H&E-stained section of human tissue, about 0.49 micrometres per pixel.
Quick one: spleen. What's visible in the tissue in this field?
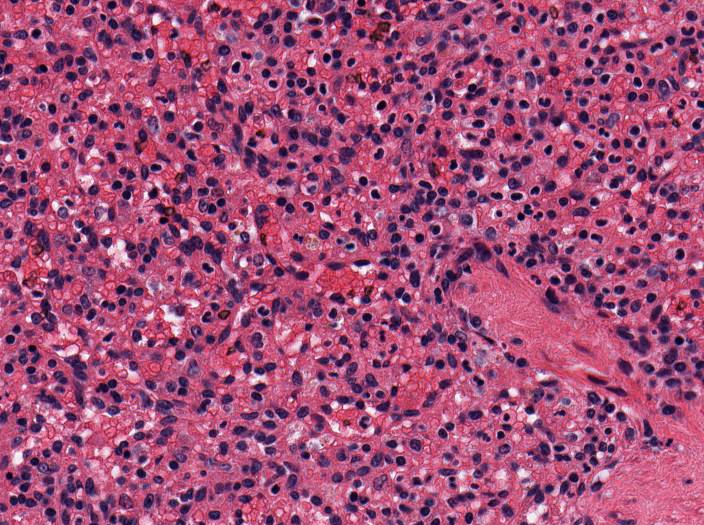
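Diffuse solid sheet of cells across the field; no glands or tubules. Many cells outlined by sharp pink-red borders. Brown pigment granules scattered among cells, mainly in the upper half. Nuclei in the fibrous band elongated, spindle-shaped.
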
